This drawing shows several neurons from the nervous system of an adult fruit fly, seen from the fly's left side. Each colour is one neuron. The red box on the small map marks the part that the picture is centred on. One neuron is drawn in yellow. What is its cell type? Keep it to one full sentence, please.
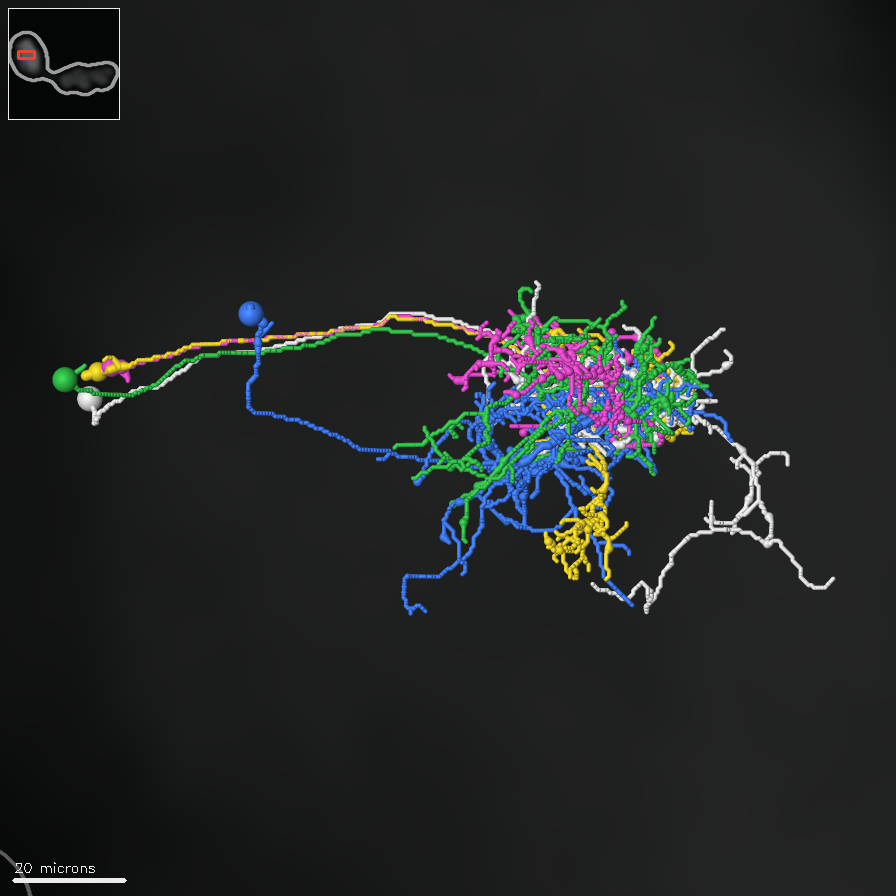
The type of this neuron is the cell type CB0744.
